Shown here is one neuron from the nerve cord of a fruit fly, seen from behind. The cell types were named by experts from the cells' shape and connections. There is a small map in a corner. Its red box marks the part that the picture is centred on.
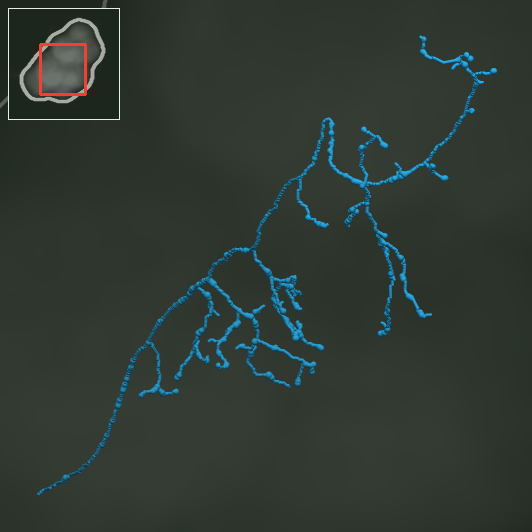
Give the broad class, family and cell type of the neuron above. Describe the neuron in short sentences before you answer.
No cell body is drawn. Dozens of branch ends can be seen. This is a descending neuron. The family is DNbe. Its cell type is DNbe006.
